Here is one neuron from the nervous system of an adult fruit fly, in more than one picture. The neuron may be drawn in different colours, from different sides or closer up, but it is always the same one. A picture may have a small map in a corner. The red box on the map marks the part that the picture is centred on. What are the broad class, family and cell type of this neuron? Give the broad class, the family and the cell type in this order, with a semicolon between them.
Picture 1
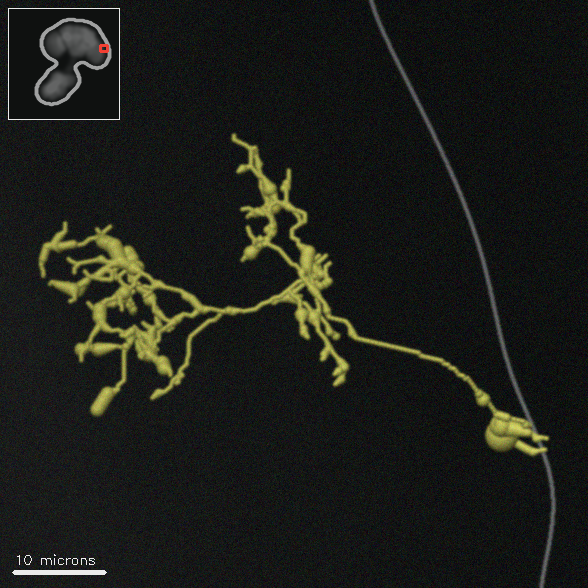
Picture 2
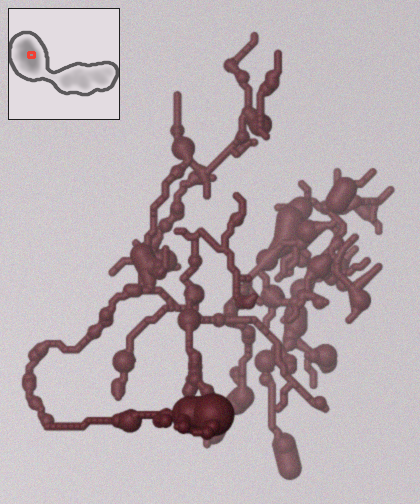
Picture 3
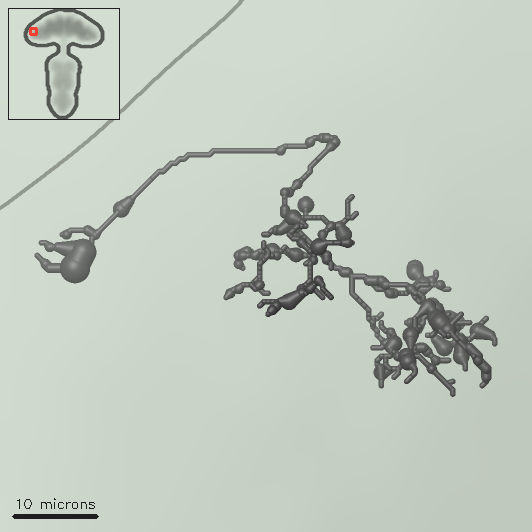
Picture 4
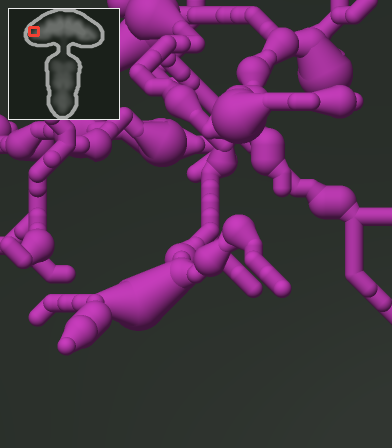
optic-lobe intrinsic neuron; Dm; Dm10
